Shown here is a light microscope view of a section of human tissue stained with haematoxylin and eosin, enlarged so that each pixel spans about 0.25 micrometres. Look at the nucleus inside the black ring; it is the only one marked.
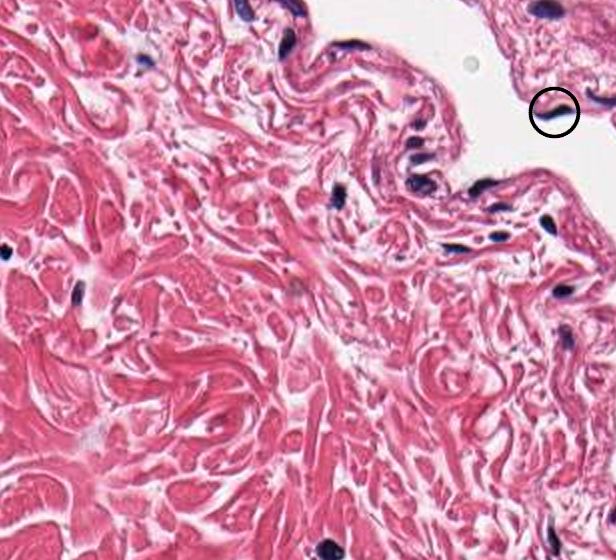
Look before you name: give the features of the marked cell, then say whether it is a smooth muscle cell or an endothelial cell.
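The nucleus is flat and elongated, stretched out along the tissue surface rather than round. The nucleus stains dark blue-black and looks evenly dark throughout. It sits at the very edge of the tissue, directly bordering a clear, empty space (a lumen). No separate cytoplasm can be made out around the nucleus; at most a thin pink rim blends into the underlying pink fibres. Other similarly flat, dark nuclei lie spaced along the same surface edge, forming a thin lining. Type of cell: endothelial cell.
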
